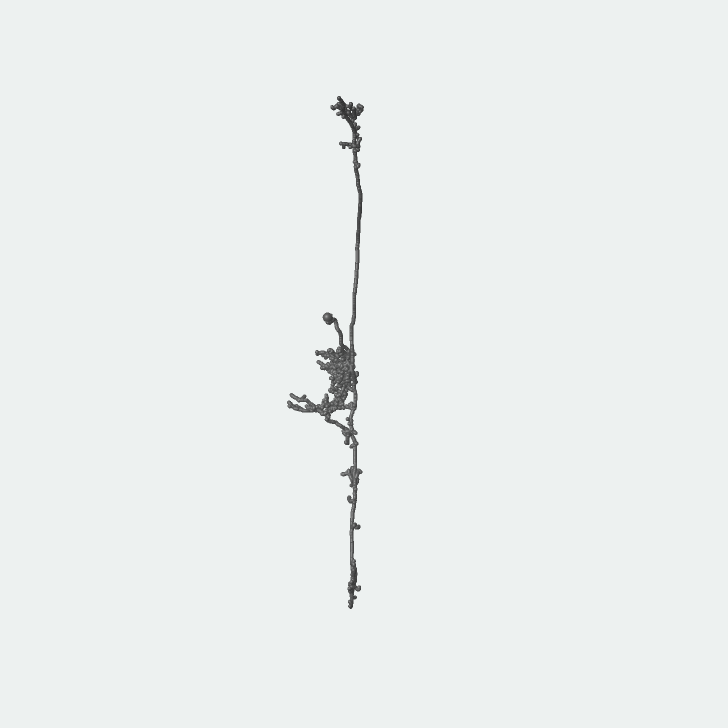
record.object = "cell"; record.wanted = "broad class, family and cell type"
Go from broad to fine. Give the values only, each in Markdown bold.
**ascending neuron**, **hemilineage 17A**, **AN17A018**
